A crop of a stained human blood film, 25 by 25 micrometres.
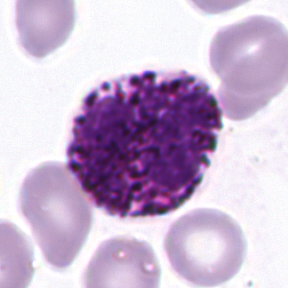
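Basophil, about 14 micrometres across, the nucleated cell at the centre of the smear. Coarse, dark purple-black granules crowd the whole cell and lie over the nucleus, hiding much of its outline. The ones at the edge make the outline look bumpy, and there's little clear cytoplasm showing between them.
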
